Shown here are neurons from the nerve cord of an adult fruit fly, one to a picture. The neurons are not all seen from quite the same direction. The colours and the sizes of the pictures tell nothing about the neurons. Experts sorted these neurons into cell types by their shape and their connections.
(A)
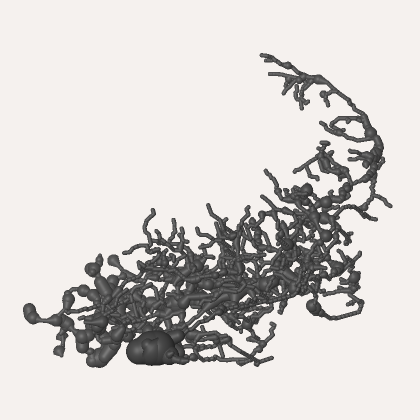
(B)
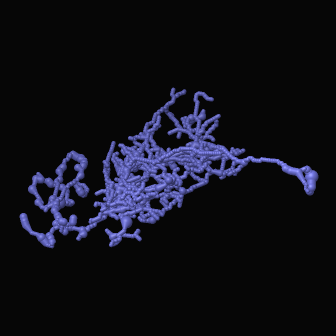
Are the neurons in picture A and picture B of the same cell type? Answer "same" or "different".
same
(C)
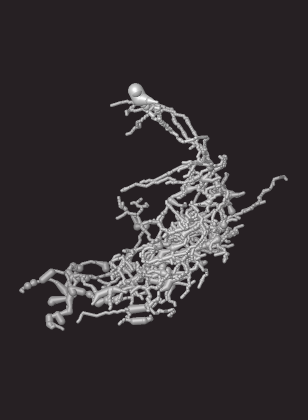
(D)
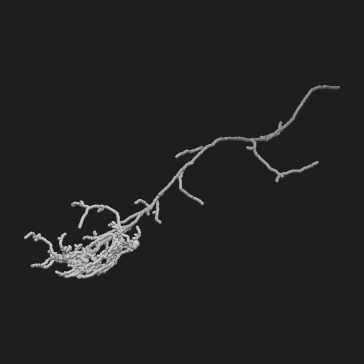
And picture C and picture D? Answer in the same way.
different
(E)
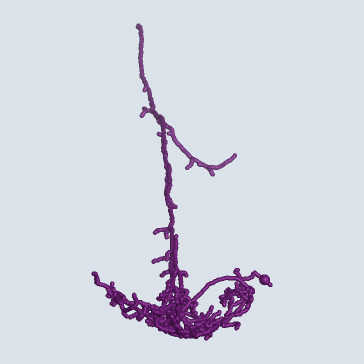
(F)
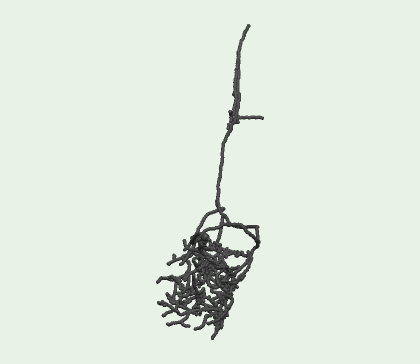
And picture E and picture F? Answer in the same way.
same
